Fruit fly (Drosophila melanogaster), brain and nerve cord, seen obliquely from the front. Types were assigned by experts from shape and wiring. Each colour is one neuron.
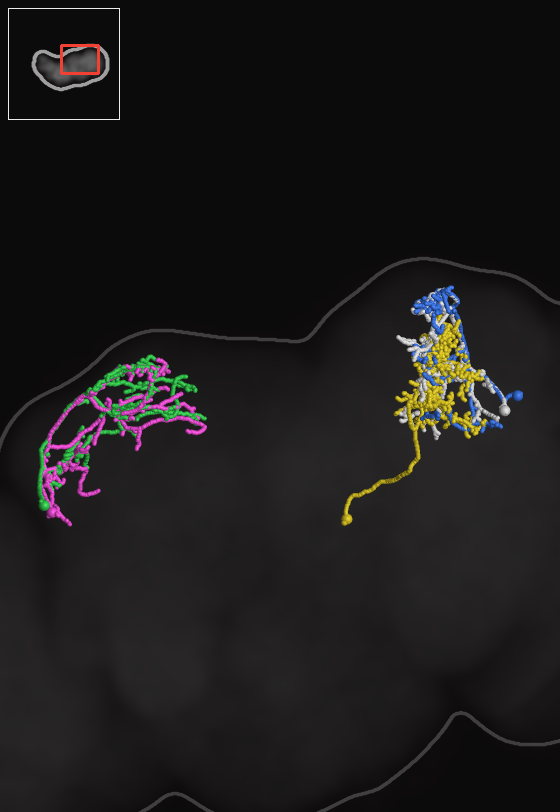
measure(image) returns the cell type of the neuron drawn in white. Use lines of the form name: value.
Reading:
cell type: CB3141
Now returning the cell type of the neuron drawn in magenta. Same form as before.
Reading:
cell type: CB3071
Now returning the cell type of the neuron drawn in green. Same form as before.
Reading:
cell type: CB4119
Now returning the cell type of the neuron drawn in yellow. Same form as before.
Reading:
cell type: LHPV6l2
